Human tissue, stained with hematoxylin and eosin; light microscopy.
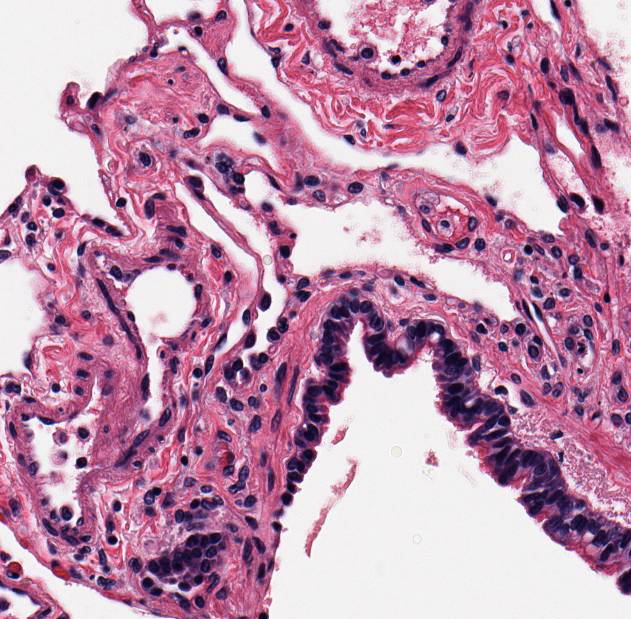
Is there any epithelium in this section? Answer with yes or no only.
Yes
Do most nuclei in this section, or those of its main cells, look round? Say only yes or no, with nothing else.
No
